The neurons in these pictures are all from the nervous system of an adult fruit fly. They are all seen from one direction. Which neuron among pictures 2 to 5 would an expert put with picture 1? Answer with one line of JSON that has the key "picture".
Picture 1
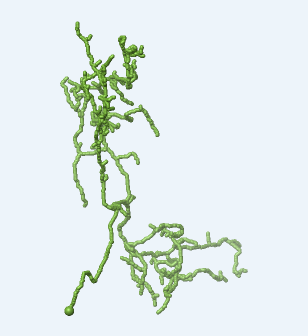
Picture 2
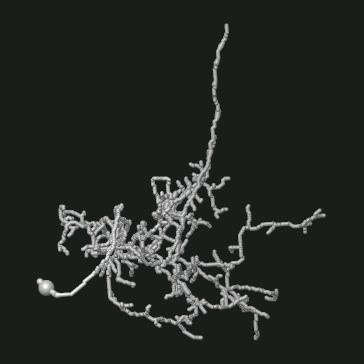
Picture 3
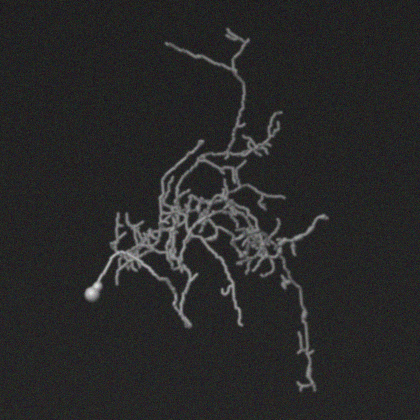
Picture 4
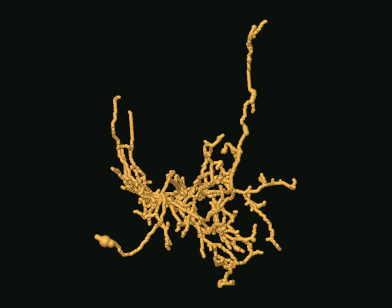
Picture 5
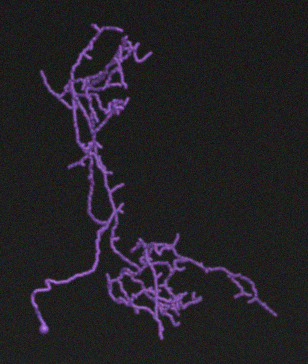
{"picture": 5}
